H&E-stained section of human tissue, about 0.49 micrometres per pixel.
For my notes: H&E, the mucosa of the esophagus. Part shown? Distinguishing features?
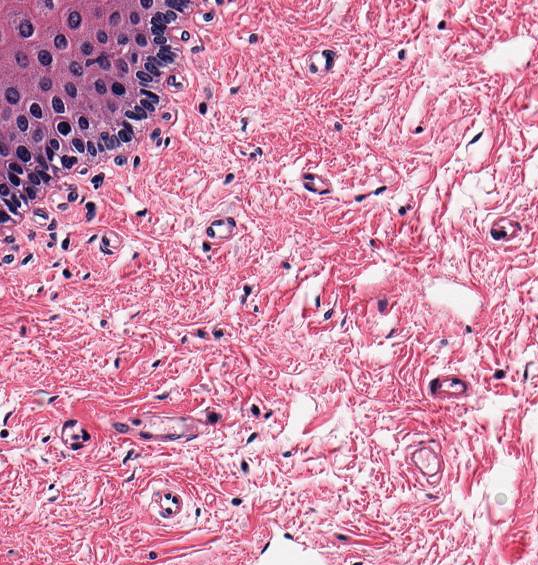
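Most of this is loose connective tissue; epithelium holds only the upper left corner. The fibres are thin, wavy and pink, running every which way in a loose meshwork.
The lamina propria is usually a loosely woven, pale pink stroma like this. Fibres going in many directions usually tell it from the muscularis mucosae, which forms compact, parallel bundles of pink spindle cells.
Up in the corner, the stratified epithelium has a basal row of dark, crowded nuclei under larger, paler cells, and there are no glands or hair follicles anywhere.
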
